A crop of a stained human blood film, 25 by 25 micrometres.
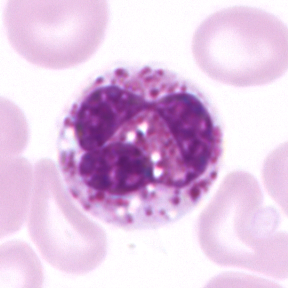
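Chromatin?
Dark purple, coarsely clumped.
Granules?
Coarse, round, reddish; mostly in the cytoplasmic rim around the nucleus.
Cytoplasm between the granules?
Pale, nearly colourless.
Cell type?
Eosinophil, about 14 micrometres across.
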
